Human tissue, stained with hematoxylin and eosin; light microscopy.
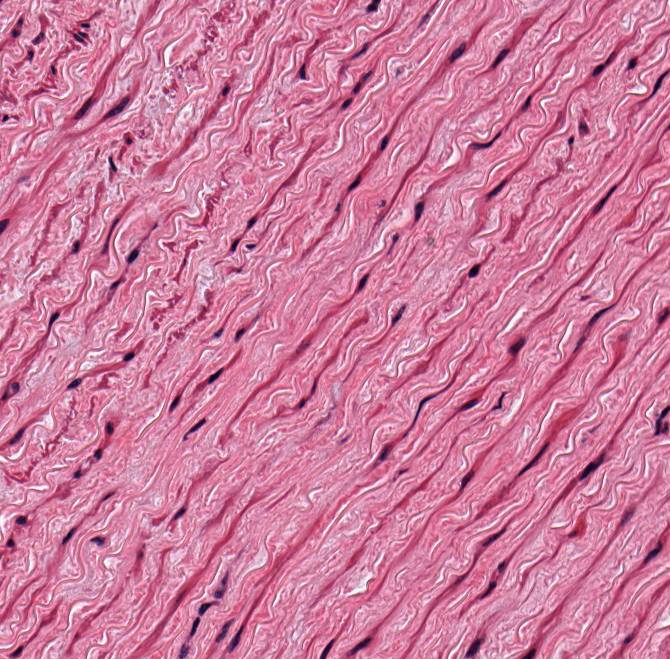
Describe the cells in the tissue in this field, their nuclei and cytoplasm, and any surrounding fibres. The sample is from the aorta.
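Wavy fibres, rather than straight ones, run through this field, and all of them take up a pink stain. Their nuclei are elongated and dark, lying parallel to the fibres. Toward the upper left corner the fibres become more disordered and frayed than in the rest of the field.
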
